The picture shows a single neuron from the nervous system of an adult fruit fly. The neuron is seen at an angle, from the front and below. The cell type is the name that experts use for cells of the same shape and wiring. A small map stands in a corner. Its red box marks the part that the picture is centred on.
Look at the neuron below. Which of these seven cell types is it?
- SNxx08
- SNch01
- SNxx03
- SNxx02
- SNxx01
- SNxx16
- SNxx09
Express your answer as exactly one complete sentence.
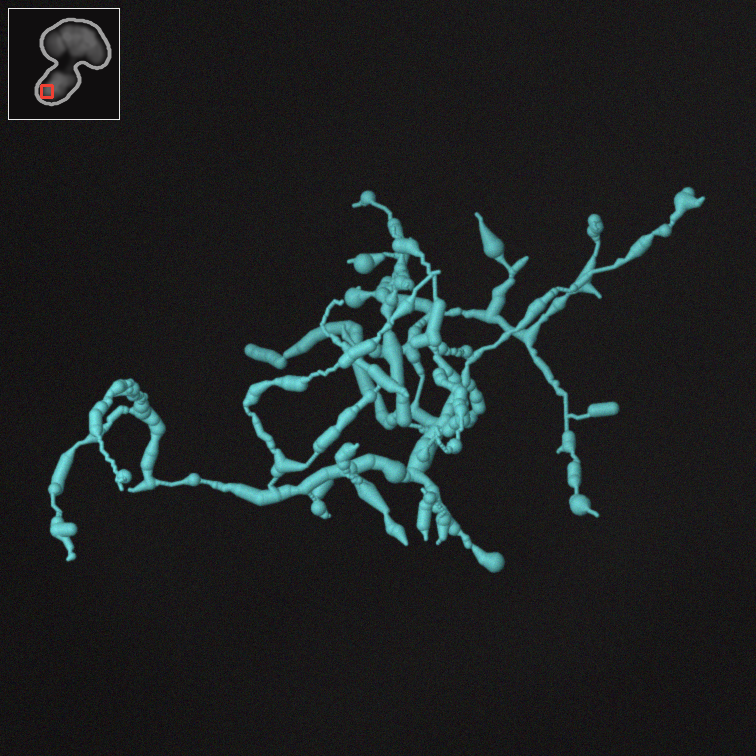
It is to cell type SNxx09 that the neuron belongs.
